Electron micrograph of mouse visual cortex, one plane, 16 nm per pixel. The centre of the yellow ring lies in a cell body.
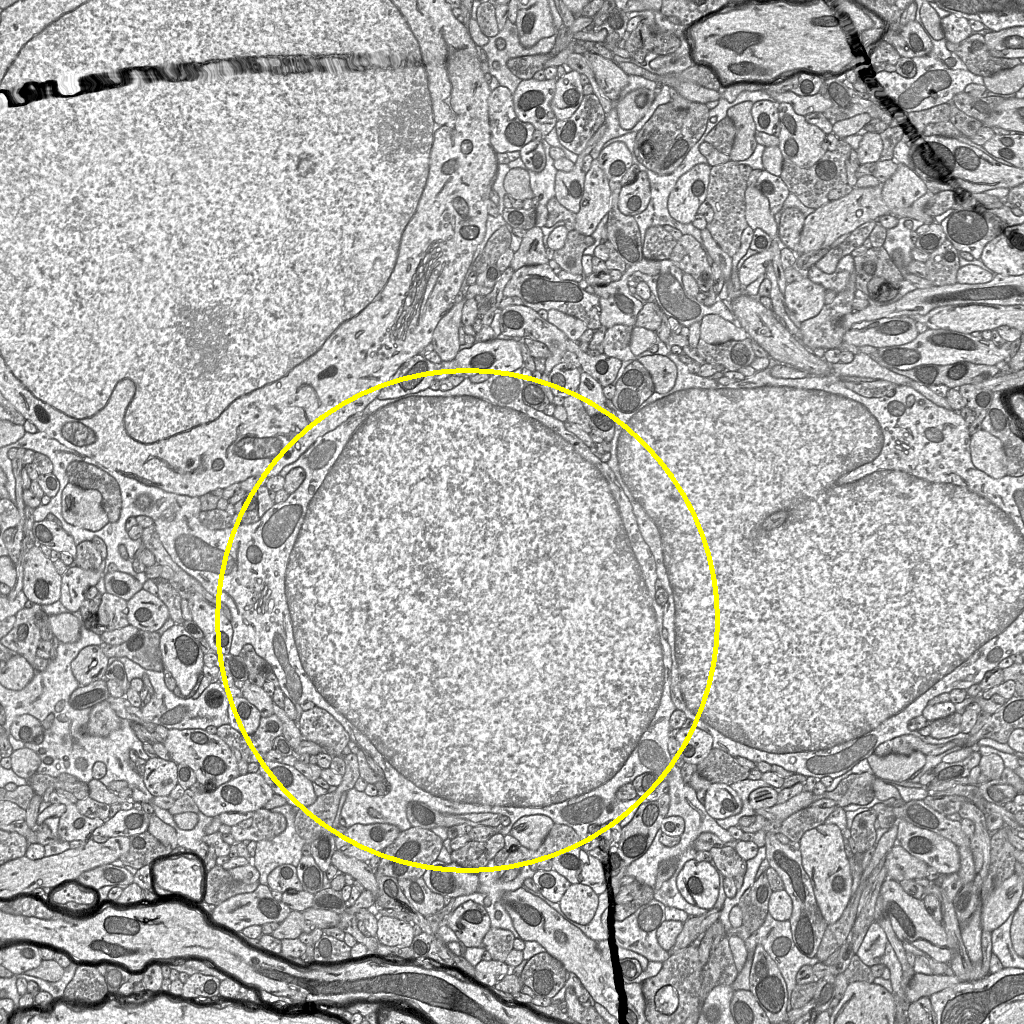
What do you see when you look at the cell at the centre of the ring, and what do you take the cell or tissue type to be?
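Seen in full, the nucleus is rounded and fills most of the ring. Its envelope is smooth, lacking deep folds or clefts. Chromatin is pale and finely, evenly dispersed, without large dark clumps. A small Golgi stack occupies the cytoplasm to the left of the nucleus. The cell is an astrocyte.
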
